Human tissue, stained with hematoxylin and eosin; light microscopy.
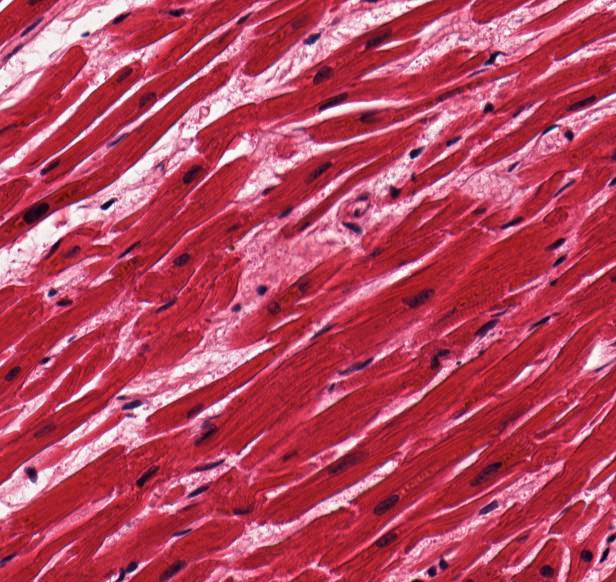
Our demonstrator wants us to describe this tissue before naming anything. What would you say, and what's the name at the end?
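First, fibre pattern: the muscle fibres branch and join neighbouring fibres. Second, nuclei: oval and central within the fibres. Third, number: one or at most two nuclei per muscle cell, with no long rows. Fourth, a small patch of loose pale stroma with a few nuclei lies near the field's centre. Conclusion: left ventricle of the heart.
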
